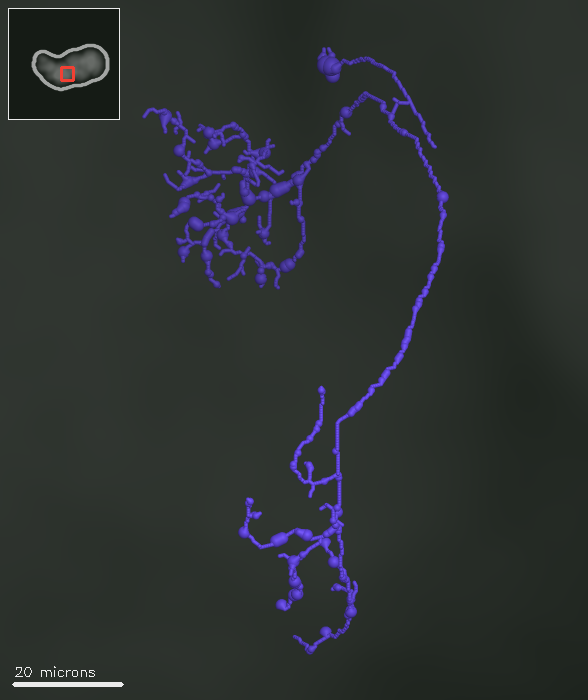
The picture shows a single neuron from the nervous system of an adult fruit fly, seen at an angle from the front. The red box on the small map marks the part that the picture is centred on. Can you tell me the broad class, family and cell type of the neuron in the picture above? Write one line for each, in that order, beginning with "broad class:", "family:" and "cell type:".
broad class: optic-lobe intrinsic neuron
family: MeLo
cell type: MeLo11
